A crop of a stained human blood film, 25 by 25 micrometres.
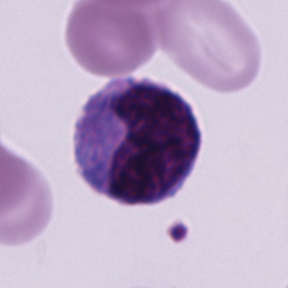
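Monocyte, central cell: round, with a finely fuzzy edge. Its nucleus fills the right side, leaving cytoplasm on the left. The border facing that cytoplasm has a shallow notch near its upper part, I notice. No nucleoli that I can see.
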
